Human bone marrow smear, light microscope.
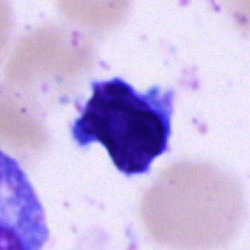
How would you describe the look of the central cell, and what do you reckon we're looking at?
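See how the outline is irregular and angular, with notches instead of a smooth round edge. The cell stains almost uniformly very dark blue-purple; the chromatin is too dense to show detail. Small pale blue bleb-like projections stick out from the upper right edge. This is a lymphocyte.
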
